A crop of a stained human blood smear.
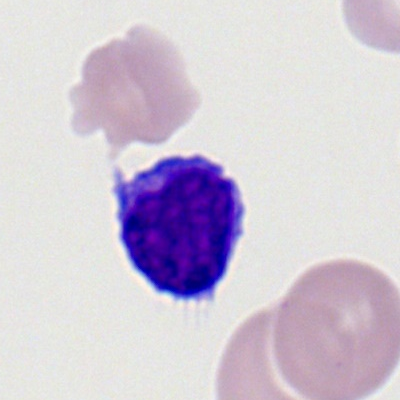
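Lymphocyte, middle of the field, stained human blood smear. Outline roughly round, edge slightly uneven. Chromatin dense, dark purple, coarsely clumped. Deep blue cytoplasm visible only as a thin rim, widest upper left. Faint fine strands extend from the lower edge.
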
